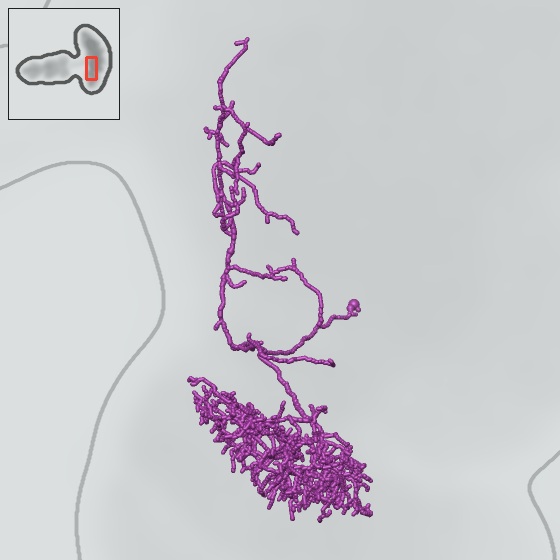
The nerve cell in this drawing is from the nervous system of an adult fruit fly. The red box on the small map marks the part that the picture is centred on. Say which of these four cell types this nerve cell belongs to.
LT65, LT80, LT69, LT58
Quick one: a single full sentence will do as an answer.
Within the cell type LT69 sits this nerve cell.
